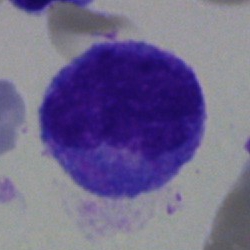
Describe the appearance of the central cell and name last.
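Working through the features in turn, the cell's outline is rounded, with a smooth edge. Its chromatin stains a dark purple-blue fairly evenly, without large separate clumps. The cytoplasm is a paler lavender-blue than the nucleus. Because the picture is slightly blurred, fine detail inside the nucleus is soft. Name: promyelocyte.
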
